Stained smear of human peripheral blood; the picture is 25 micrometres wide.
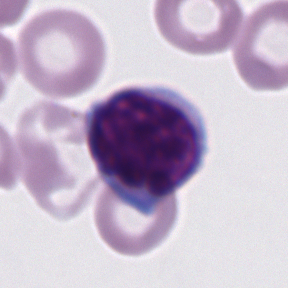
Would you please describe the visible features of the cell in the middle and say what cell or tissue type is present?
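Round to slightly oval nucleus, no notch or indentation. Chromatin dense, dark purple, coarsely clumped. Cytoplasm a narrow pale blue rim, widest at the bottom of the cell. Cell about 11 micrometres across; nucleus fills about 70% of its area. Typical lymphocyte.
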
